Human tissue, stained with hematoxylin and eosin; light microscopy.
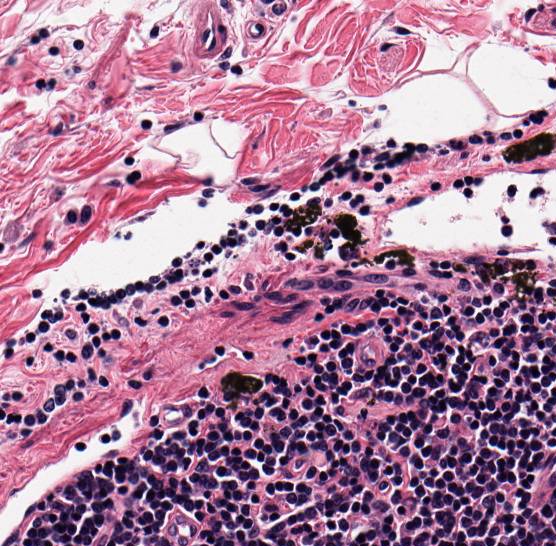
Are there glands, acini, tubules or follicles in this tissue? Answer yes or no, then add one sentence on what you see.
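No. No glands or lining epithelium are present anywhere in the field.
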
